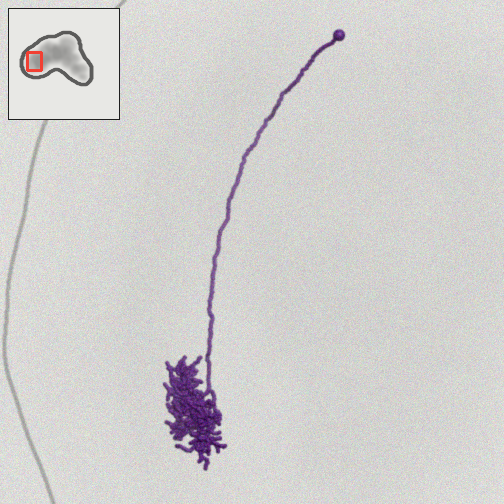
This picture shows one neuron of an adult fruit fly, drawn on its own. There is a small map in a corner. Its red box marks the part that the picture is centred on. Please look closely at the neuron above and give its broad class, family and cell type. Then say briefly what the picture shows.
Its broad class is optic-lobe intrinsic neuron. The family is Pm. It is of cell type Pm1. Dozens of branch ends can be seen. As drawn here it is taller than it is wide.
